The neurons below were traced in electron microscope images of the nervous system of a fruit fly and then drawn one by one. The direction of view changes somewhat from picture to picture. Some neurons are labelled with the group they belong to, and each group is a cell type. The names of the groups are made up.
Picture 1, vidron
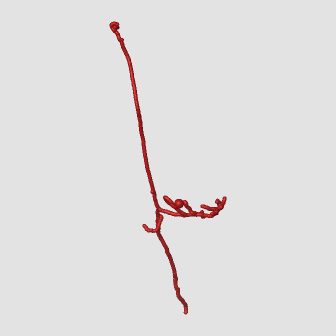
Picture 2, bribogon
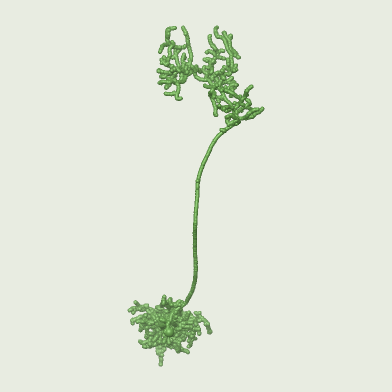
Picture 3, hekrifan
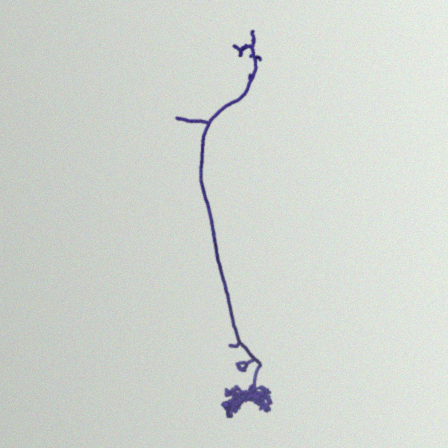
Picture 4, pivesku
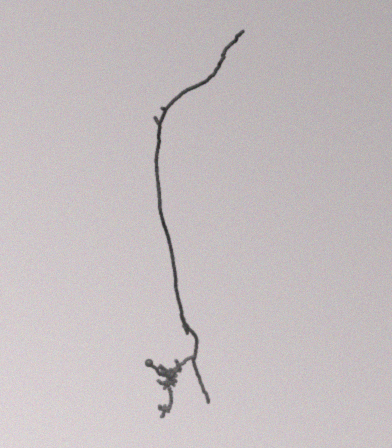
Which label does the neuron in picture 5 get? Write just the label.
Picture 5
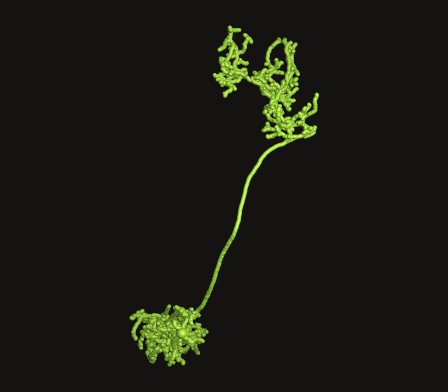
bribogon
